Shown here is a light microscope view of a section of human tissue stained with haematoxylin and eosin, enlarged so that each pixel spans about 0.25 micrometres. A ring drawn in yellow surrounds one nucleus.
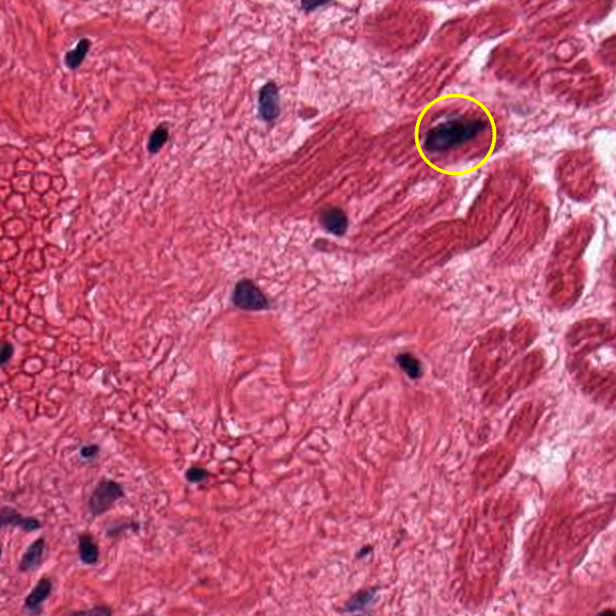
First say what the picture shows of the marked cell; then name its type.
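The nucleus is elongated and oval, with its long axis running along the length of the fibre. The nucleus is dark and fairly evenly stained, and it sits inside the fibre with cytoplasm on both sides of it. The cytoplasm is deep pink-red and shows fine lines running lengthwise along the fibre. The cell lies among parallel fibres running diagonally, with pale narrow gaps between them. Type of cell: cardiomyocyte.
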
